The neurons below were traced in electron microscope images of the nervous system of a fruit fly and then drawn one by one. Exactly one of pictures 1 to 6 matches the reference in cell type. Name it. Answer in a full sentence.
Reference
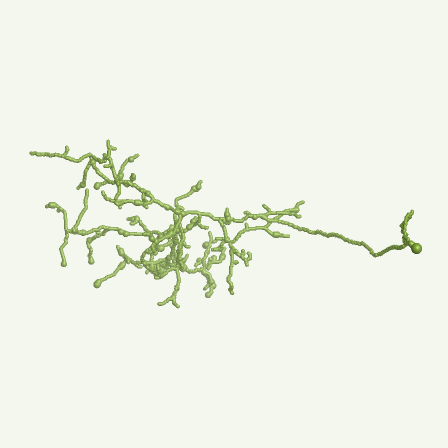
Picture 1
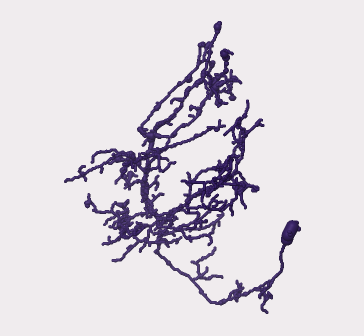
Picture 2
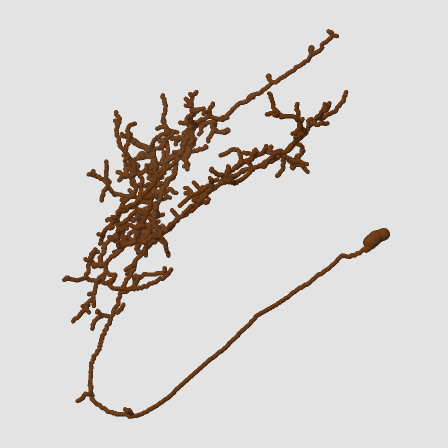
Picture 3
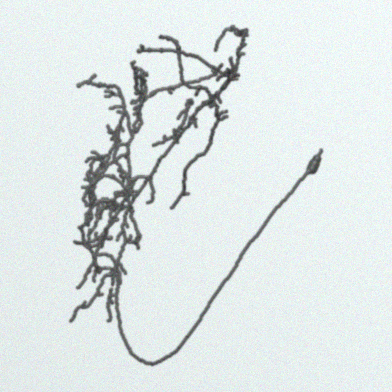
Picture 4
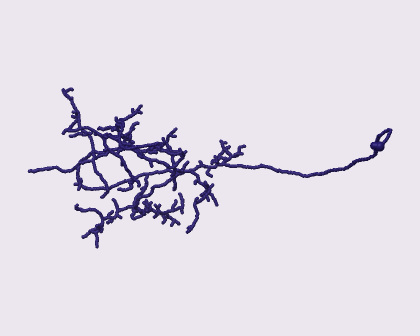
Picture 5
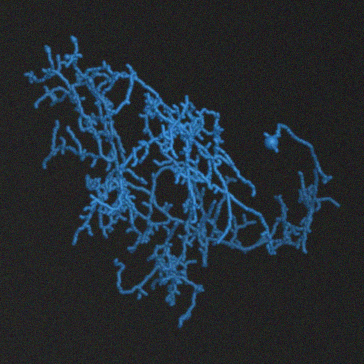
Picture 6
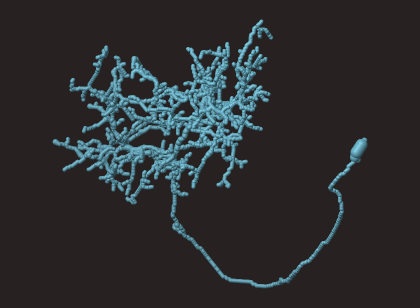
Picture 4 is of the same cell type.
